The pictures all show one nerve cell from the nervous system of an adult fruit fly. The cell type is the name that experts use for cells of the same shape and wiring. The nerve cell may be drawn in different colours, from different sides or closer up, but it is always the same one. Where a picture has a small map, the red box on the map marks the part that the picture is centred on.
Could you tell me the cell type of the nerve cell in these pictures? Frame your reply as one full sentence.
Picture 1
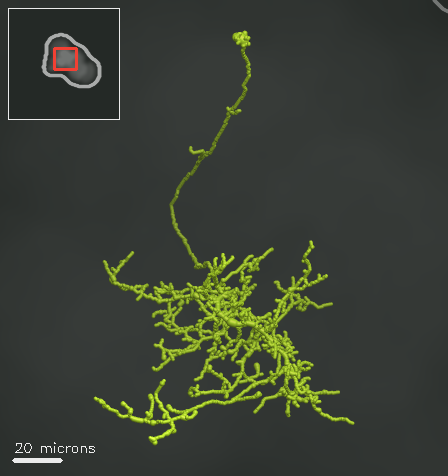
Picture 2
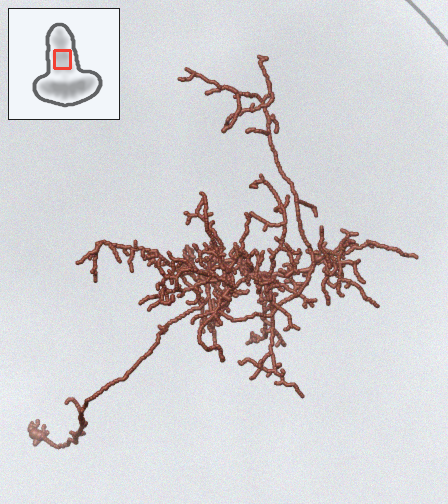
The cell type for the nerve cell is IN06A039.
